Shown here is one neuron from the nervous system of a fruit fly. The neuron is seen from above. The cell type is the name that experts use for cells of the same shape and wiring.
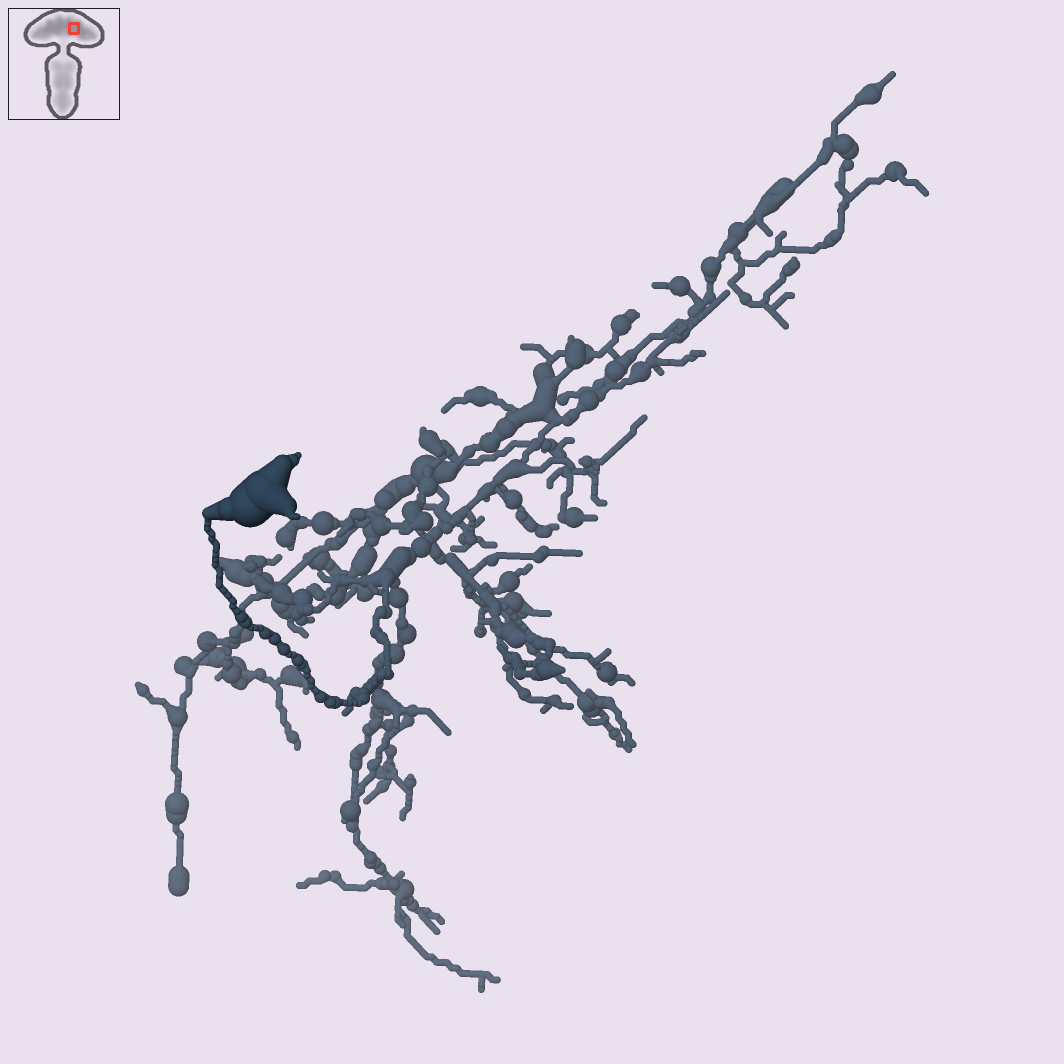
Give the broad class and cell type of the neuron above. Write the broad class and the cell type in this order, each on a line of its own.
central-brain intrinsic neuron
CL153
